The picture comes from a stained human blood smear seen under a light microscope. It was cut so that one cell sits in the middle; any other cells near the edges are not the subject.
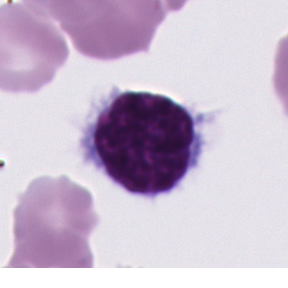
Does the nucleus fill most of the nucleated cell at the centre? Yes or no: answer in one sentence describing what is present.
Yes, the nucleus of this cell fills most of it.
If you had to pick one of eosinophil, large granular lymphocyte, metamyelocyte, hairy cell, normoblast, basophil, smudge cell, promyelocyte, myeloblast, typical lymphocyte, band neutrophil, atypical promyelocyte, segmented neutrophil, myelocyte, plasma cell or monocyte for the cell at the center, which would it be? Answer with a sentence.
The middle cell in this particular crop is a hairy cell.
